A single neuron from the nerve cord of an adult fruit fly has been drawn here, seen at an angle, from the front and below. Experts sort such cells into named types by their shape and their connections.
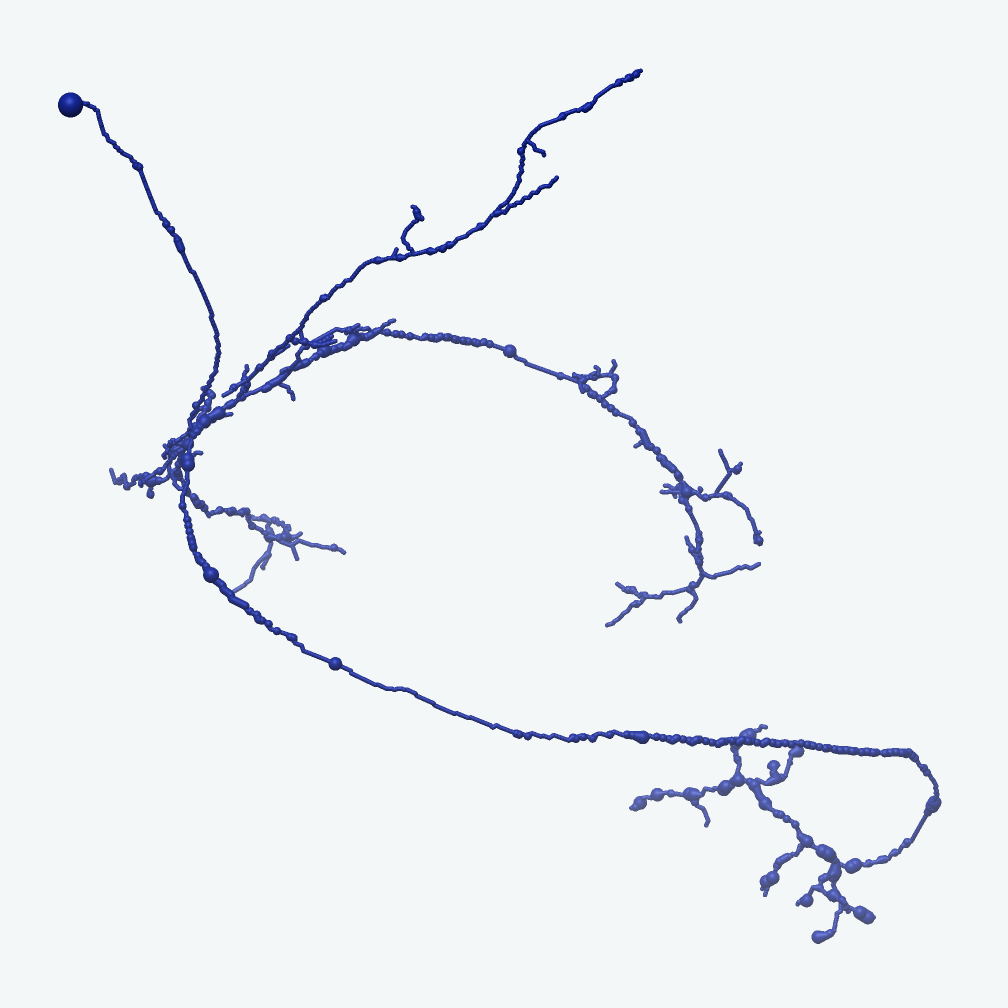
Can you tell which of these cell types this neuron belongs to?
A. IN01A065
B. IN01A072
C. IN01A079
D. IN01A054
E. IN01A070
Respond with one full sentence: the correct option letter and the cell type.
Option E, IN01A070, is the cell type of the neuron.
